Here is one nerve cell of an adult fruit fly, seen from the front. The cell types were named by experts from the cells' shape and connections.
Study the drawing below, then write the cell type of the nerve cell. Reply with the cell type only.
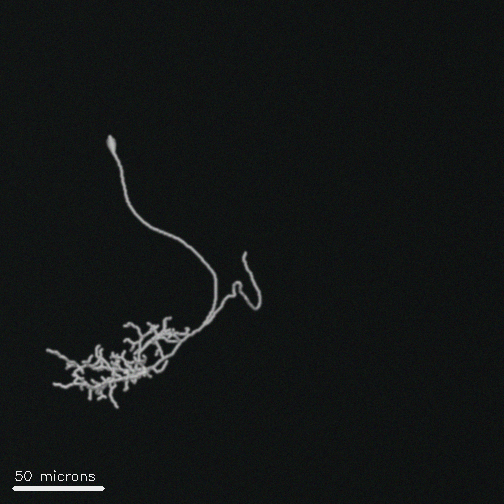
IN23B043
